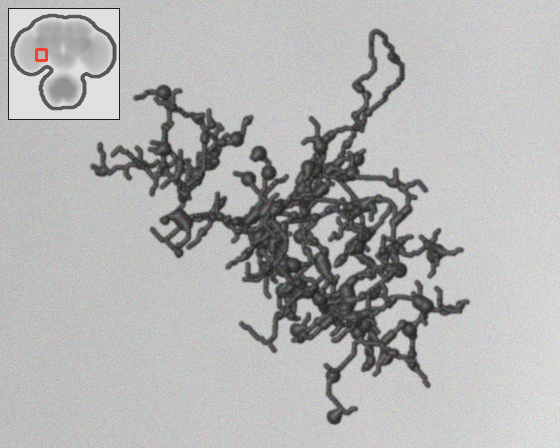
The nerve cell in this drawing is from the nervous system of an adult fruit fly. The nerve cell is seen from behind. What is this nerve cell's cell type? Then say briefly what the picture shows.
Its cell type is Li34b. This is an optic-lobe intrinsic neuron. Dozens of branch ends can be seen. In this view it is about as wide as it is tall.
